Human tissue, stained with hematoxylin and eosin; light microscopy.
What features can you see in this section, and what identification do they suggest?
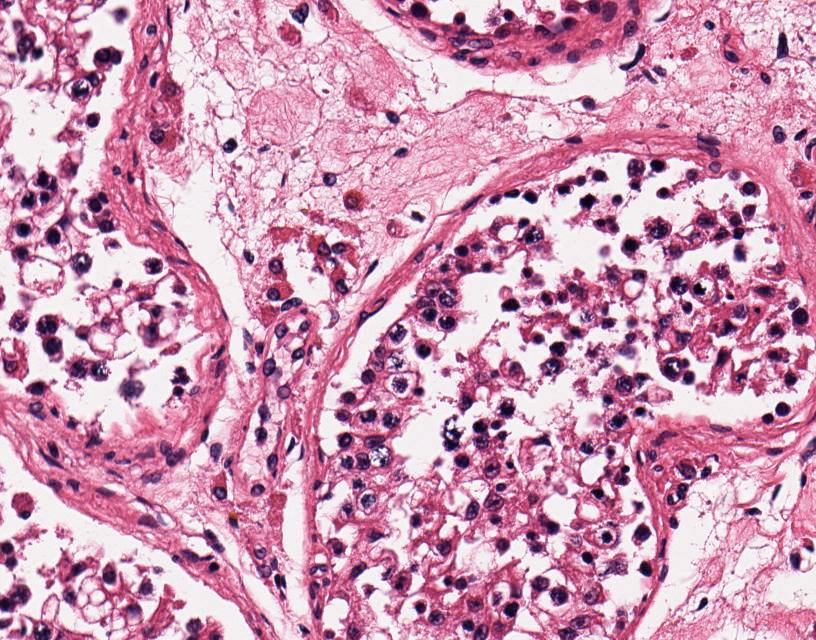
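Rounded tubular units separated by stroma make up the field; the largest fills the centre and right. Many round cells with dark round nuclei fill them, lying loosely apart with clear spaces between. The top-centre stroma is loose, pale, fibrillary and sparsely cellular. This is testis.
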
